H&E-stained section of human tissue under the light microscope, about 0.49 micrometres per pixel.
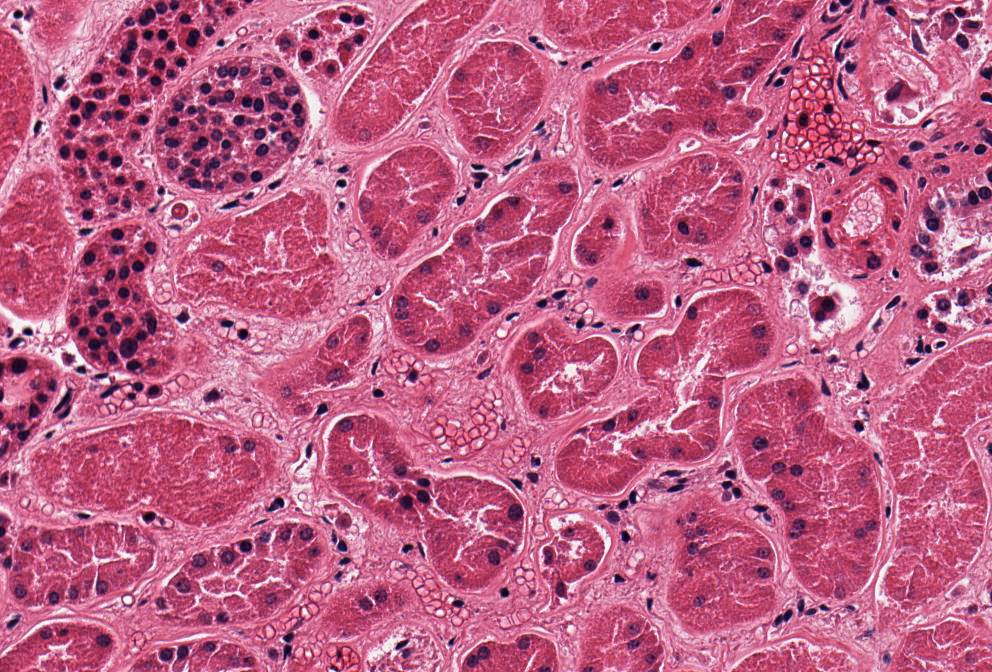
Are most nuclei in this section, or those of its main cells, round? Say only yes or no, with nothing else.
Yes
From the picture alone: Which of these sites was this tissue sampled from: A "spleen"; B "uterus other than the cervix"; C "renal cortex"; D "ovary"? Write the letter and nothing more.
C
